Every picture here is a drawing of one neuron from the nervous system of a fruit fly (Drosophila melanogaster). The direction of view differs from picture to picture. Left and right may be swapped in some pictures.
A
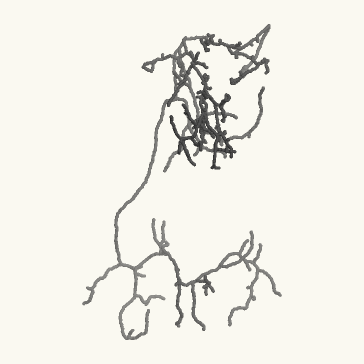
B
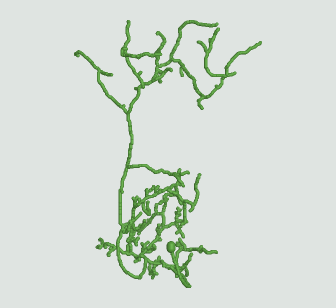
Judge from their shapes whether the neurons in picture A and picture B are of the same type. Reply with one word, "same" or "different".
same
